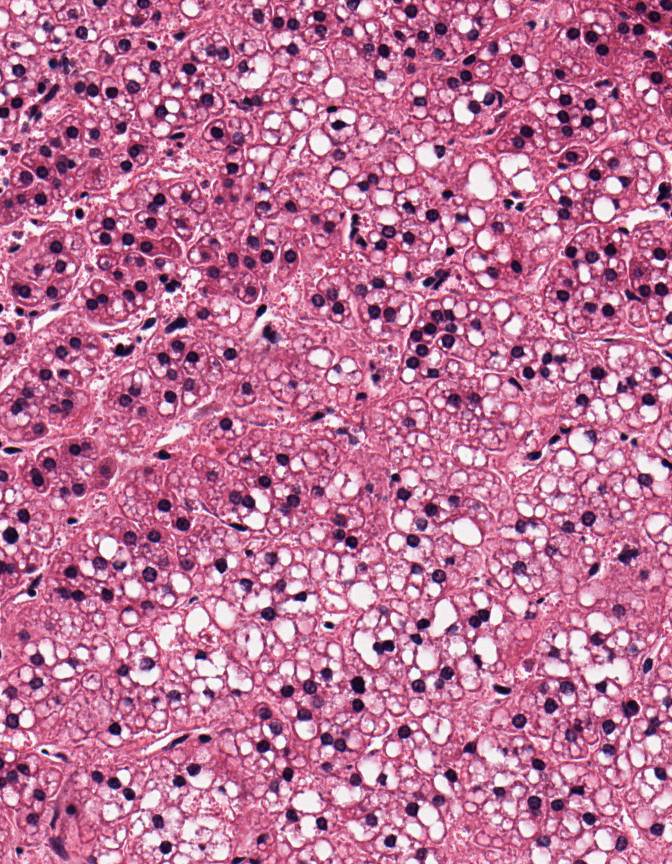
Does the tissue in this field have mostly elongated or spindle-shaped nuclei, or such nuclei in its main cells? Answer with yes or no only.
No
